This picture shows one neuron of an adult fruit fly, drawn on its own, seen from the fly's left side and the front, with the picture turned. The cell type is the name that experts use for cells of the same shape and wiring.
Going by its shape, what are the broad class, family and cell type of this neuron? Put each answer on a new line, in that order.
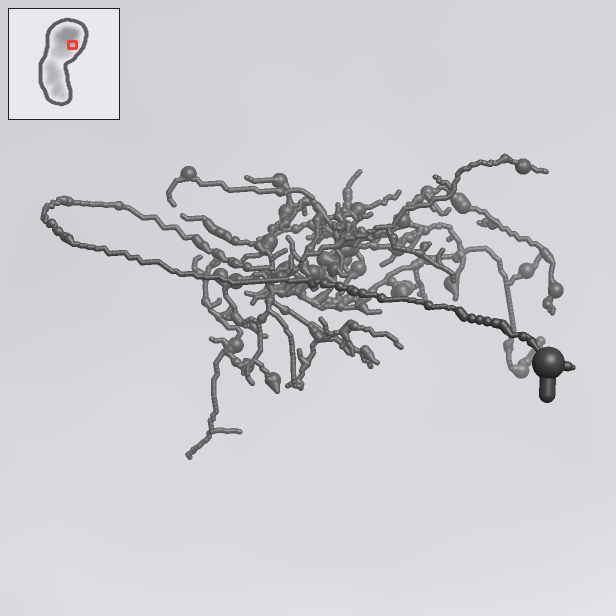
central-brain intrinsic neuron
hemilineage VLPl4_dorsal
LHAV4a4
